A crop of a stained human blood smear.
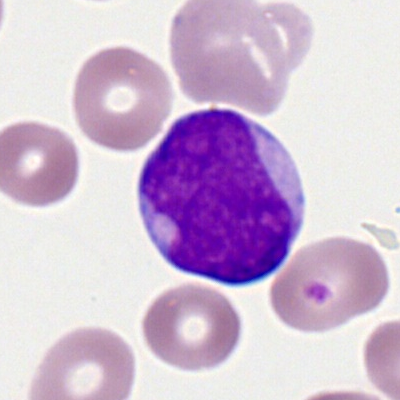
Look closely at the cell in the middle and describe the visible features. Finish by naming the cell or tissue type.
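Round outline, smooth edge. Nucleus fills most of the cell; cytoplasm reduced to a thin rim. Cytoplasm pale blue, widest as a crescent on the right side. Myeloblast.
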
